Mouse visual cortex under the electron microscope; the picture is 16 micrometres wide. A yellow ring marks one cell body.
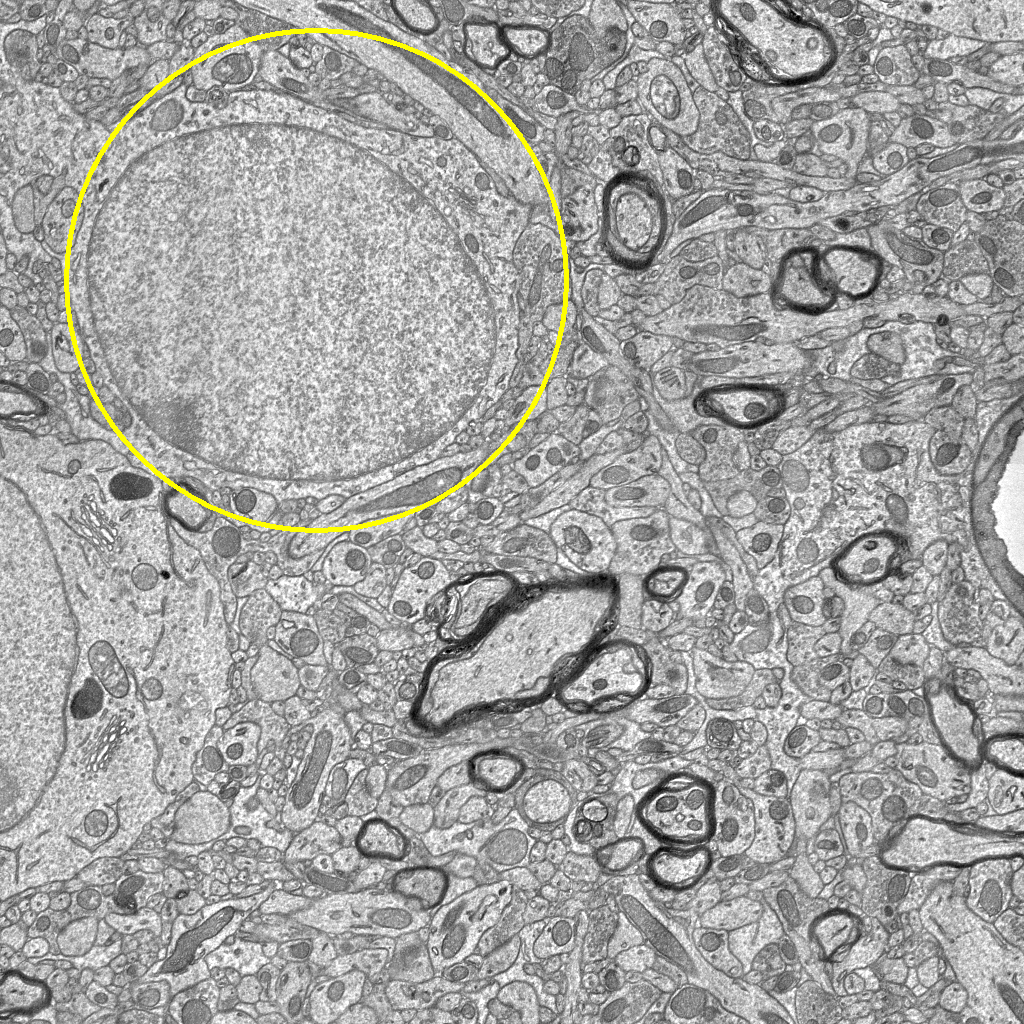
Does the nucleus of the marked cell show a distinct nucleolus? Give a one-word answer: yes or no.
No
